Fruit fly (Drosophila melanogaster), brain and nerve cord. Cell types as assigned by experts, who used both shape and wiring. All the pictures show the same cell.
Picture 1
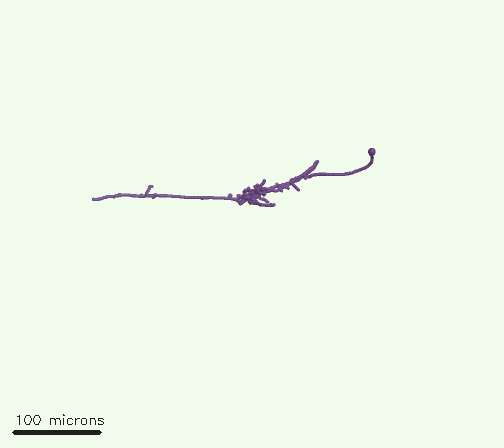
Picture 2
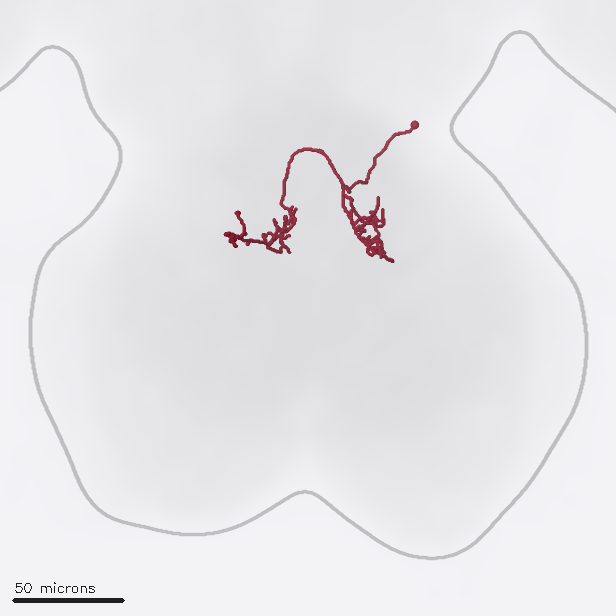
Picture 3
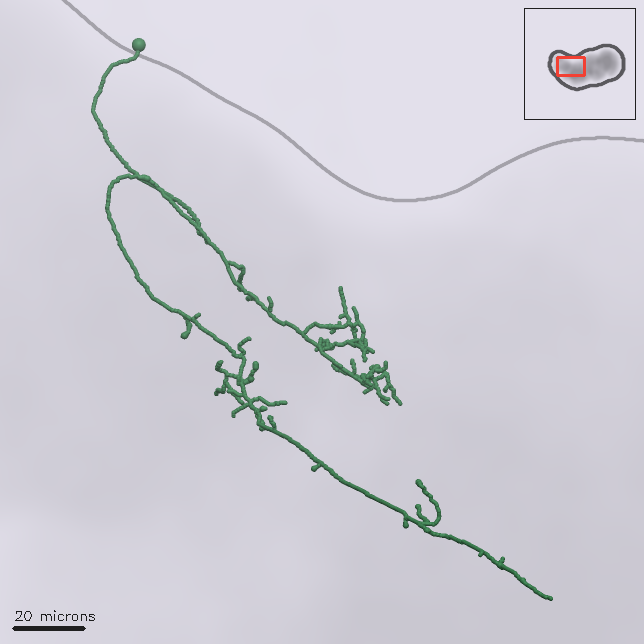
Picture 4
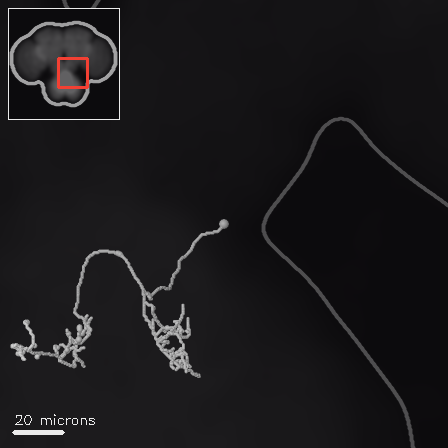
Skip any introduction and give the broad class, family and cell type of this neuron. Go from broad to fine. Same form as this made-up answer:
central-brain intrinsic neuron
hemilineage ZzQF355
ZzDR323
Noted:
nerve-cord intrinsic neuron
hemilineage 06A
IN06A140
